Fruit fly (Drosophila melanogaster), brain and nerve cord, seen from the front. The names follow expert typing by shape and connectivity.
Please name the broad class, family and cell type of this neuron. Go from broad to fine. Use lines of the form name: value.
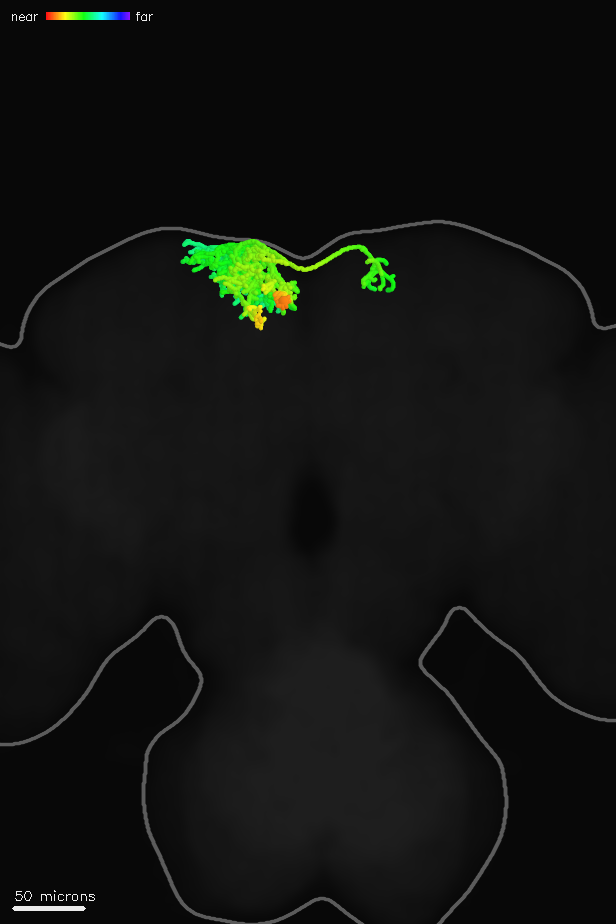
broad class: central-brain intrinsic neuron
family: hemilineage SMPad1
cell type: SMP086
